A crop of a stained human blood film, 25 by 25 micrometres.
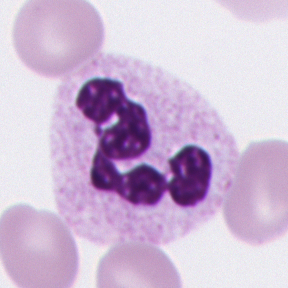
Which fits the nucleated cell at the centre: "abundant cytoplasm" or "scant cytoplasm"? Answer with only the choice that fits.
Abundant cytoplasm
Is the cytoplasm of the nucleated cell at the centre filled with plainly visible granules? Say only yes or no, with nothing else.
Yes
